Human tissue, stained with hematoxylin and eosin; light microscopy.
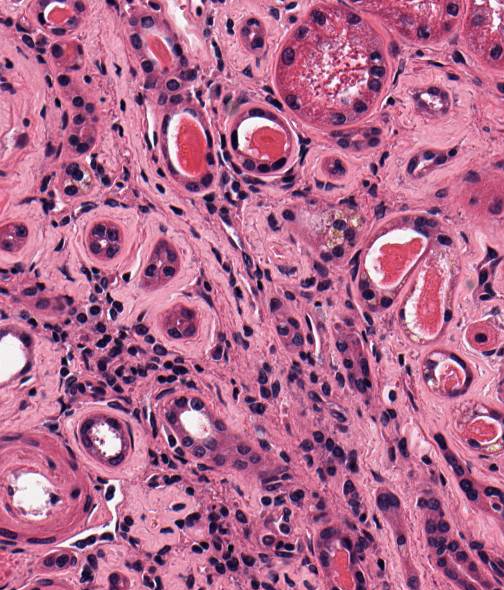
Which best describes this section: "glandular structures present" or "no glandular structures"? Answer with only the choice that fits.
Glandular structures present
